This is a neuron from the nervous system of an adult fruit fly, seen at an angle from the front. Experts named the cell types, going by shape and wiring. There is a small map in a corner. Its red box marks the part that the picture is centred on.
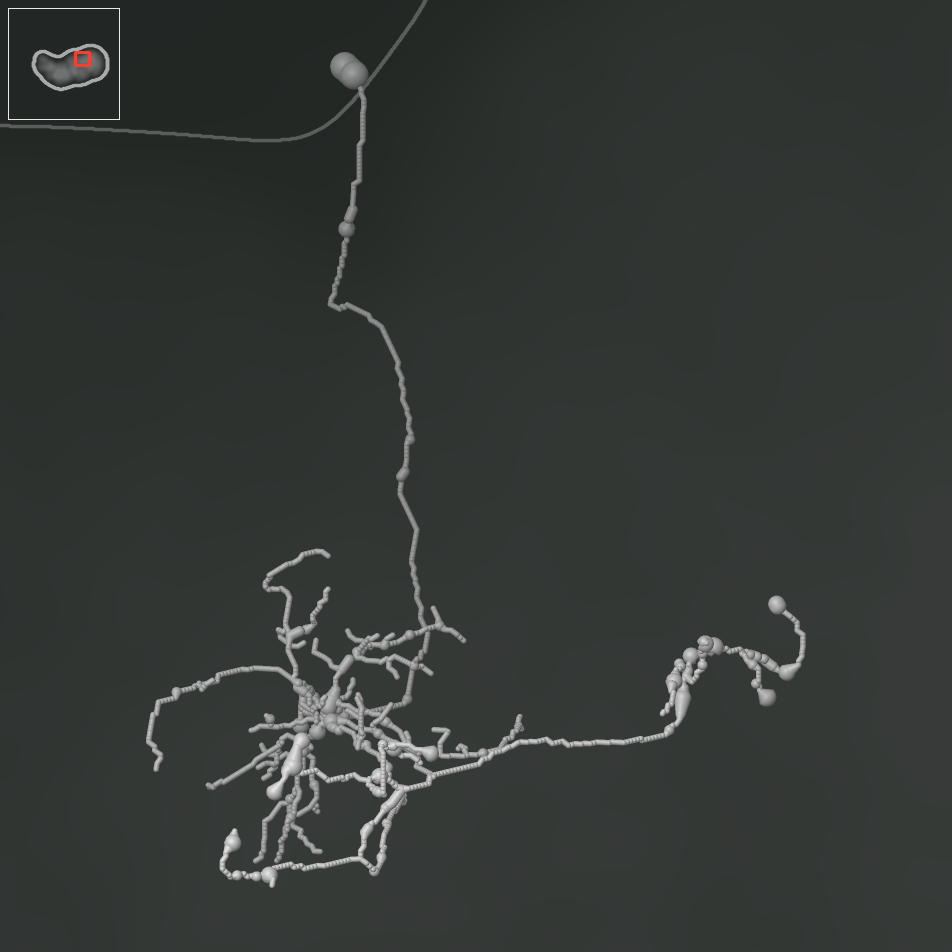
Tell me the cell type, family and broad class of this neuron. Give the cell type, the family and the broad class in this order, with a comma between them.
FS1A_c, class CX, central-brain intrinsic neuron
